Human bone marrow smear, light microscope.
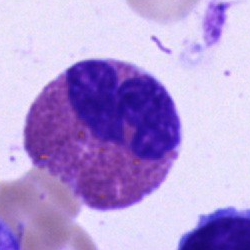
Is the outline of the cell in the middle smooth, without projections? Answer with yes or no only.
Yes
